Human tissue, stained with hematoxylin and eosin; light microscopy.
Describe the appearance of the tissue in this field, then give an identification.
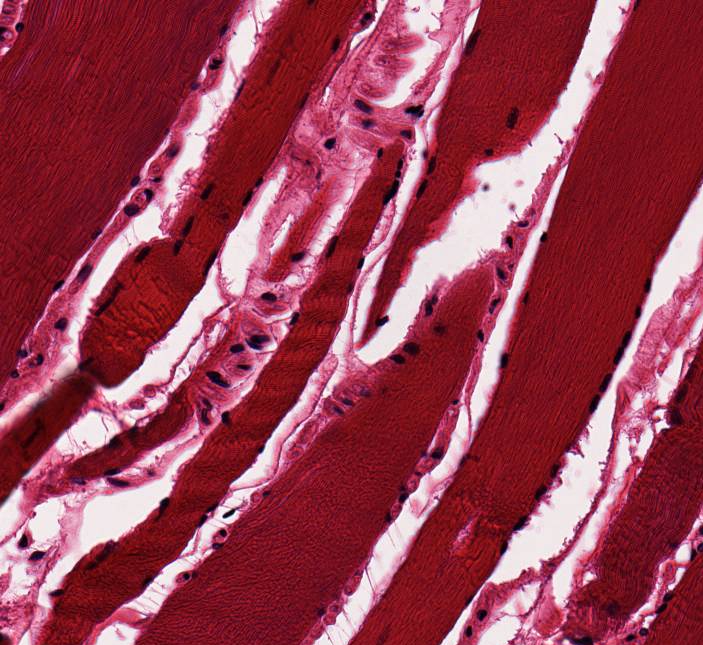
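Fibres: long, parallel and unbranched, running diagonally from lower left to upper right. Stain: broad fibres with deep red, strongly eosinophilic cytoplasm. Nuclei: small, dark, elongated, at the fibre edges rather than centres. White clefts around many fibres are shrinkage artefact. This is skeletal muscle.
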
